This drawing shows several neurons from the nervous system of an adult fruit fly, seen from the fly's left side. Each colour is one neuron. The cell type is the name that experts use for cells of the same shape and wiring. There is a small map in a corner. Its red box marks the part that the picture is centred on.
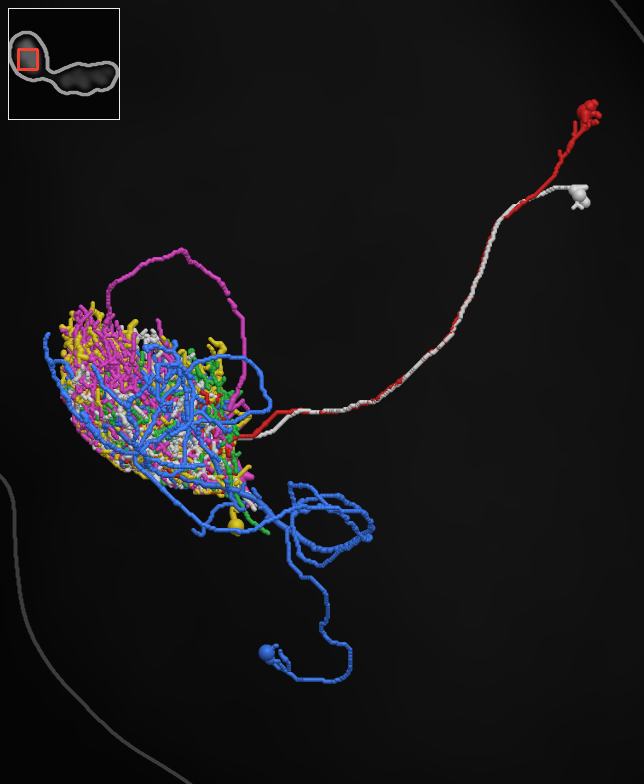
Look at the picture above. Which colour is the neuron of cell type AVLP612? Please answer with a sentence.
The colour is blue.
